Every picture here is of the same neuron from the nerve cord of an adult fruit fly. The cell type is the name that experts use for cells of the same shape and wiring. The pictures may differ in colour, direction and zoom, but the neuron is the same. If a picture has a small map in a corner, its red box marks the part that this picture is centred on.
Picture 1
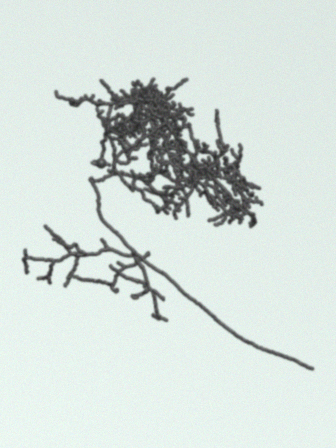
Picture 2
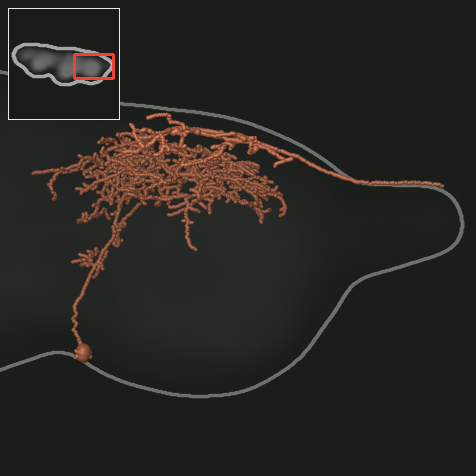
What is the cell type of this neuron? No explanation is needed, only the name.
AN06A016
